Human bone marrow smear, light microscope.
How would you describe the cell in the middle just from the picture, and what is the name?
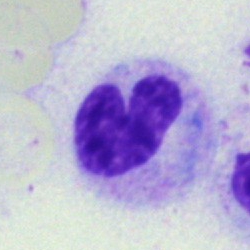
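Nucleus toward the left side of the cell, deeply notched on its upper side, kidney-like in shape. Moderate amount of cytoplasm around it, holding fine, faint granules. Name: band neutrophil.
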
